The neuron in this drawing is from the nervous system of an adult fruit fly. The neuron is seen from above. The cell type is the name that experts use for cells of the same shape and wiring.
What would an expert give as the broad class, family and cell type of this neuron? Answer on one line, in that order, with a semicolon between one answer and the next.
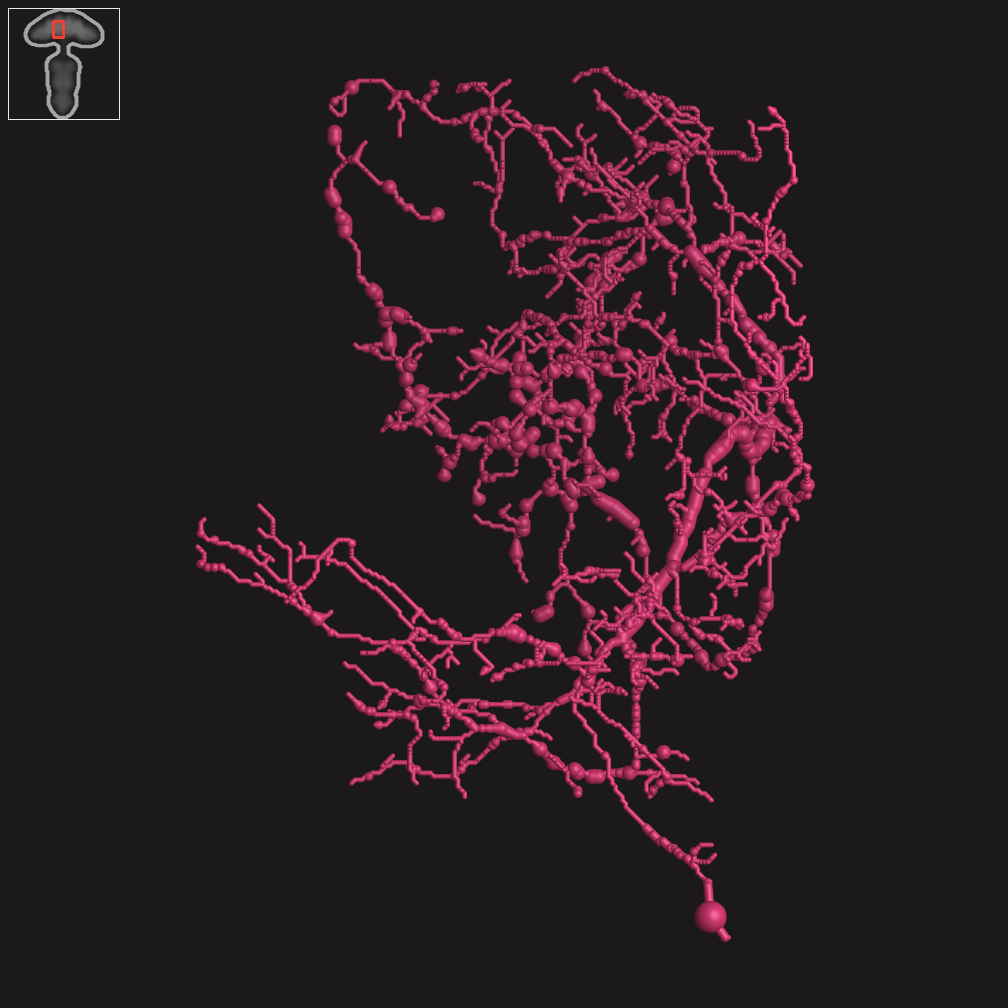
central-brain intrinsic neuron; hemilineage PSp2; VES076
